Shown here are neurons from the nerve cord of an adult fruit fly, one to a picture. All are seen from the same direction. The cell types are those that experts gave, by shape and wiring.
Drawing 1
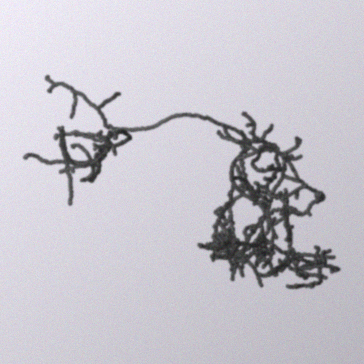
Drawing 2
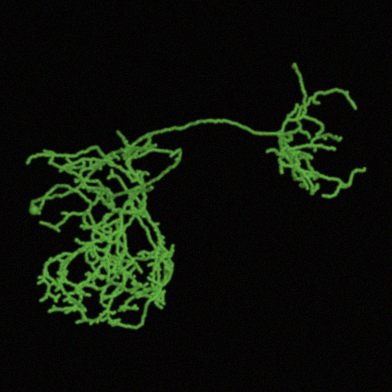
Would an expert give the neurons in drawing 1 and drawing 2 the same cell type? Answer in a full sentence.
They are of the same cell type.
